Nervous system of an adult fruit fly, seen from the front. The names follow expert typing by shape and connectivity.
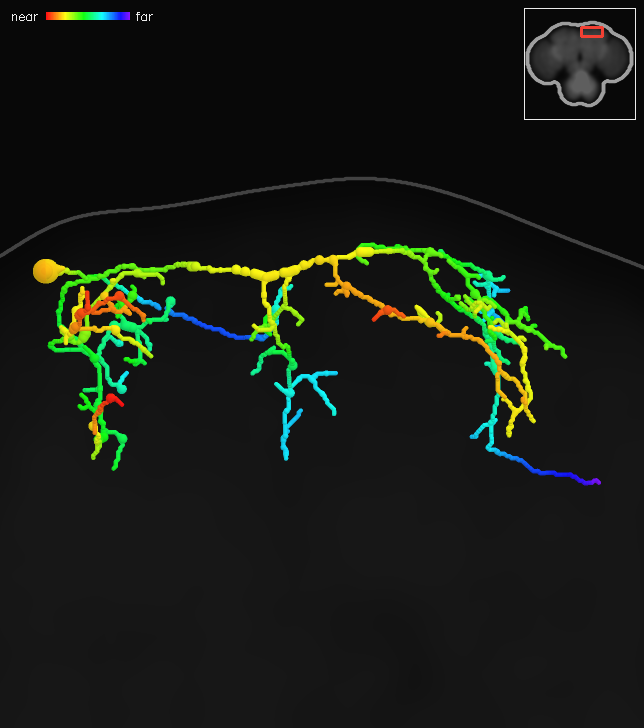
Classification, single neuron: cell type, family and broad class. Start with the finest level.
CB2040; hemilineage SLPpm3; central-brain intrinsic neuron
